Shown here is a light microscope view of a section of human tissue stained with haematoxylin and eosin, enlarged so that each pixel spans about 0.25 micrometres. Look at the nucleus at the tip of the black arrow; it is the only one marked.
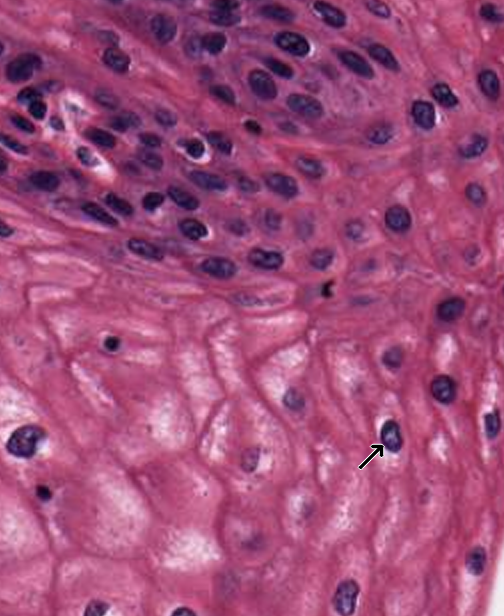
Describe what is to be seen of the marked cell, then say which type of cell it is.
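The nucleus is oval and very dark, darker than most of the nuclei in the neighbouring large cells. A thin clear, pale rim surrounds the nucleus and separates it from the pink cytoplasm. The nucleus is small compared with the cell, which has plenty of pale pink cytoplasm. The cell lies among large polygonal cells with distinct borders, away from the band of crowded cells with closely packed nuclei seen in the upper part of the field. This is a squamous epithelial cell.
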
